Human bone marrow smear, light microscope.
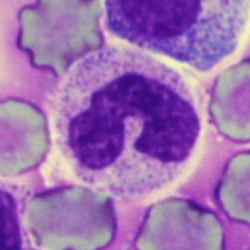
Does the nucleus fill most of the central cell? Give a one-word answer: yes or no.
No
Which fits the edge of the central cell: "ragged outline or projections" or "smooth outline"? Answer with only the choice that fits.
Smooth outline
